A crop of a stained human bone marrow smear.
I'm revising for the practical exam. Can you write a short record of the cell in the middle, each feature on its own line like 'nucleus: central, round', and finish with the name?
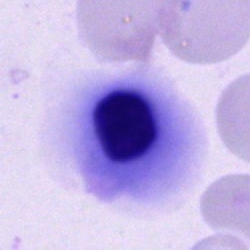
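Chromatin: uniformly dark, dense, no visible pattern
Nucleoli: none seen
Cytoplasm: plentiful, wide rim around nucleus
Granules: absent from cytoplasm
Name: erythroblast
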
